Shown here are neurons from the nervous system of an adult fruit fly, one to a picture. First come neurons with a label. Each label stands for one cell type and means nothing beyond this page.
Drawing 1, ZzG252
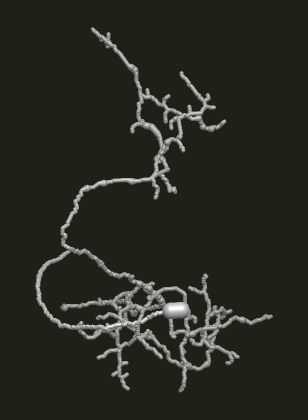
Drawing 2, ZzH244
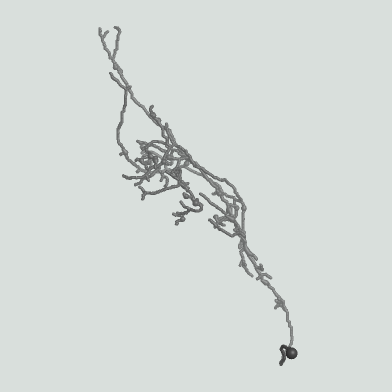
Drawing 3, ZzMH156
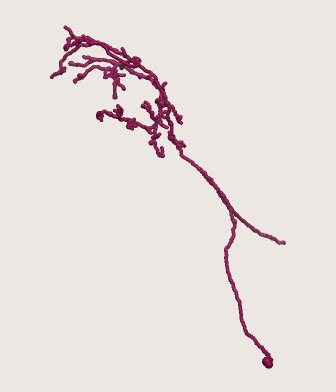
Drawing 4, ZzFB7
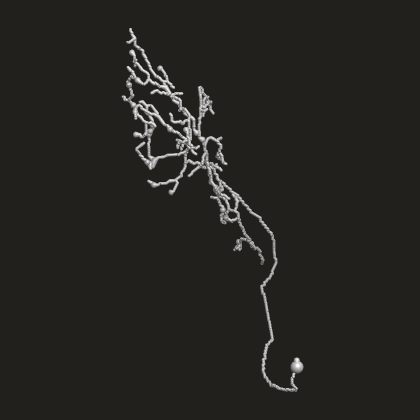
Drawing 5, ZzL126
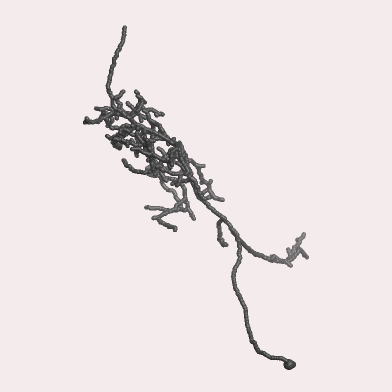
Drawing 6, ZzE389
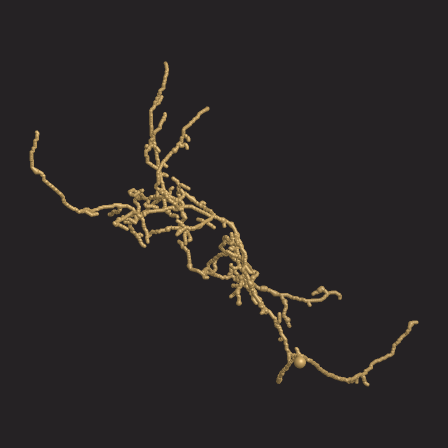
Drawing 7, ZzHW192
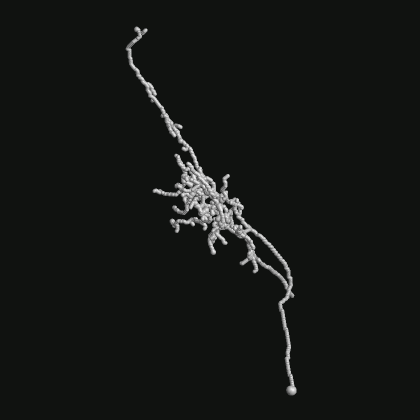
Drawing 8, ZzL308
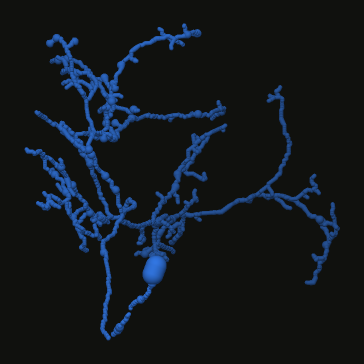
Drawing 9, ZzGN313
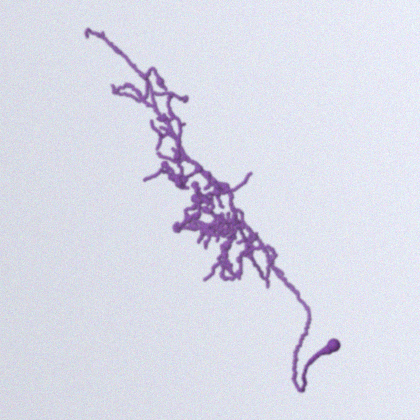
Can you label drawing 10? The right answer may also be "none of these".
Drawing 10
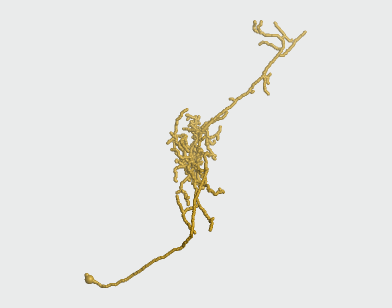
ZzHW192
